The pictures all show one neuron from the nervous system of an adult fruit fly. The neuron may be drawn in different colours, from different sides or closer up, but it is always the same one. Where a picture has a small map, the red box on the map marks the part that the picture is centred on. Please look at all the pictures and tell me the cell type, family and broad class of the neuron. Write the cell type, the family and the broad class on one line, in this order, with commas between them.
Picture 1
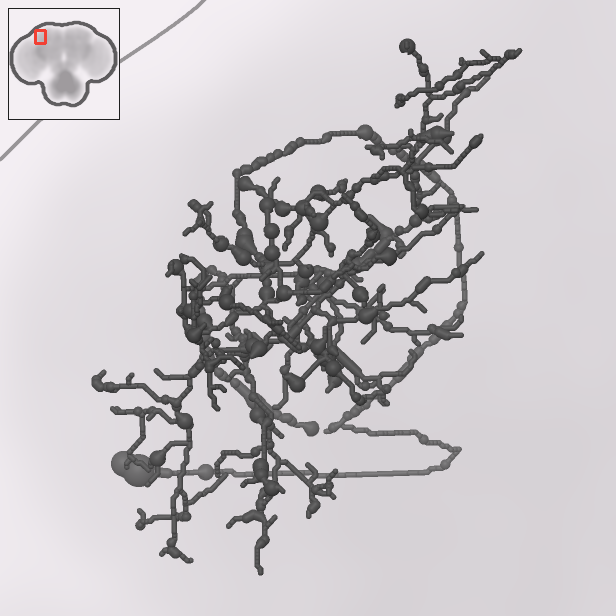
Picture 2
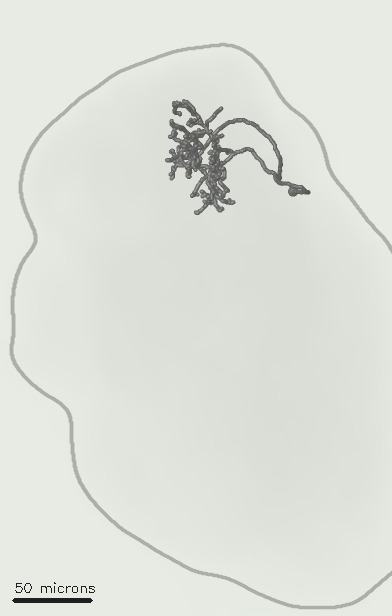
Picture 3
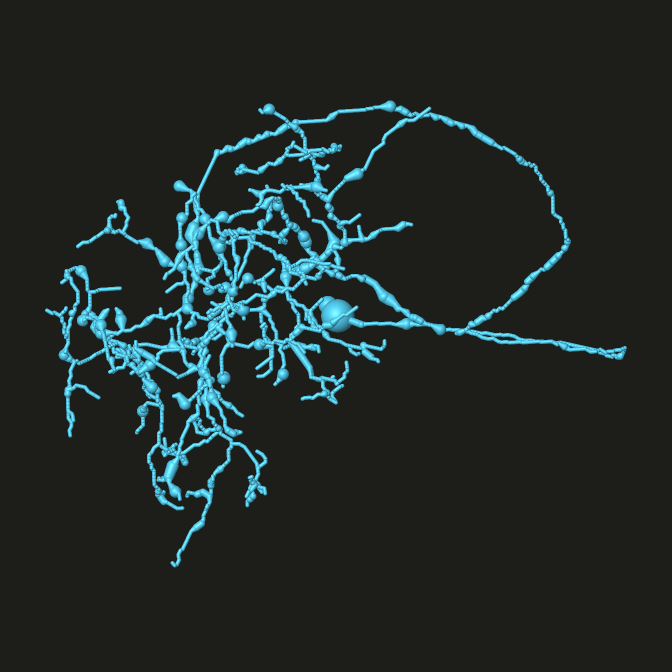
CB2189, hemilineage SLPp&v1_posterior, central-brain intrinsic neuron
